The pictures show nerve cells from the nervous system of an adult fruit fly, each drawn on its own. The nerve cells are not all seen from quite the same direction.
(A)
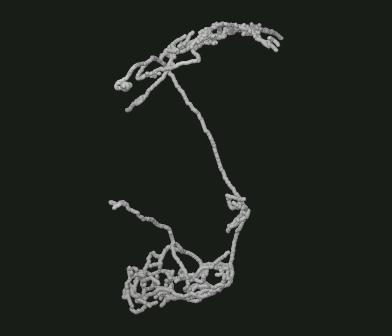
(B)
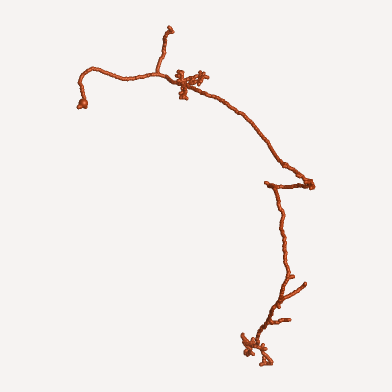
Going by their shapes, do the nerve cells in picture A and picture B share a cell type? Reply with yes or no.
no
